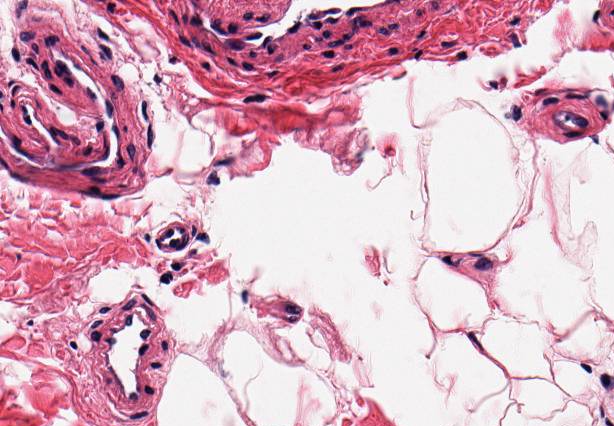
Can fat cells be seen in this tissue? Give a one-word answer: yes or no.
Yes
